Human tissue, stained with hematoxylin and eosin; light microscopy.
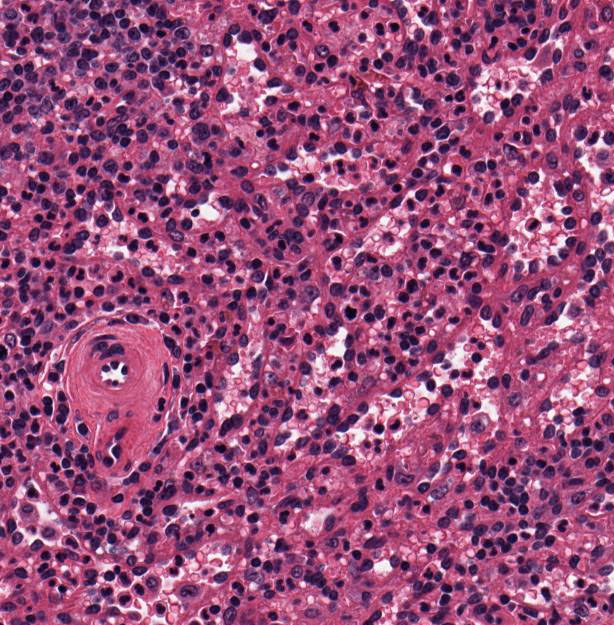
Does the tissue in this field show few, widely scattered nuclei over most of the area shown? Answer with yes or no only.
No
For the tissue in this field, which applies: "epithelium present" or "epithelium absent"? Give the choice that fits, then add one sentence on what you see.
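Epithelium absent. The whole field is a dense, diffuse sheet of cells without glands, tubules or epithelium.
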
